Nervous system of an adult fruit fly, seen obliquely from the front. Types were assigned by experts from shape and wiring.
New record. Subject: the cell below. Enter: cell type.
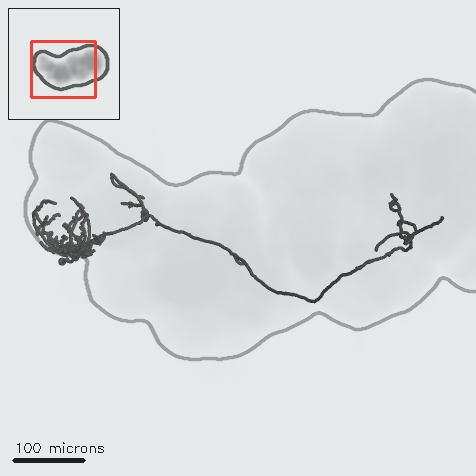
AN07B035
